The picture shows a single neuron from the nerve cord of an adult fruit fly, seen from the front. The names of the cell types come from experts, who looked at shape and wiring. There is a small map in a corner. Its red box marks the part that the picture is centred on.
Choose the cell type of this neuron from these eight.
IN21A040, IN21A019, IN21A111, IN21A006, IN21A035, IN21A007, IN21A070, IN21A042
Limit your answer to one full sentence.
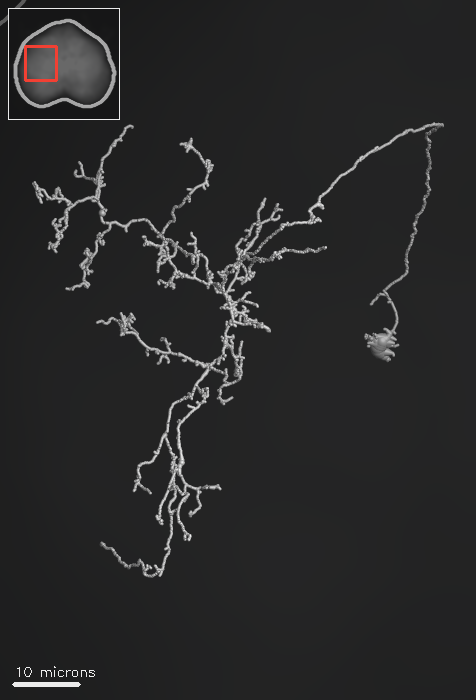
By type, the neuron is IN21A111.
